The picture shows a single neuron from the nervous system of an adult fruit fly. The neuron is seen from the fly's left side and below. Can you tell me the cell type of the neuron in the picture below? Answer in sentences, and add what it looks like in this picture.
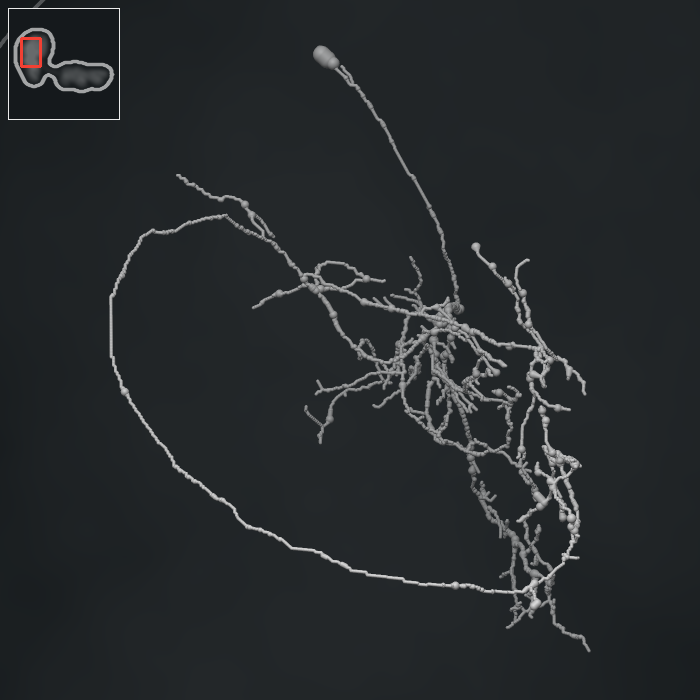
Its cell type is SMP459. This is a central-brain intrinsic neuron. Its cell body lies at the top of the picture. Dozens of branch ends can be seen.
